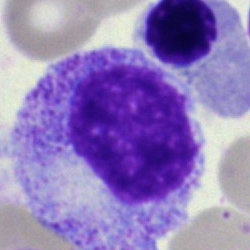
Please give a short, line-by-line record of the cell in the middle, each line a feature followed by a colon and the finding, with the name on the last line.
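Nucleus: off-centre, displaced toward the upper right
Cytoplasm: abundant, and pale bluish-lilac
Granules: numerous purple ones, scattered through the cytoplasm
Paler region: fewer granules there, below and to the left of the nucleus
So, name: myelocyte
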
